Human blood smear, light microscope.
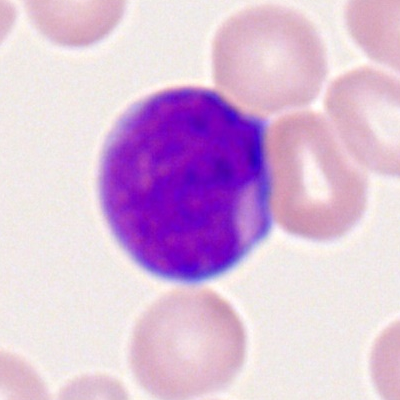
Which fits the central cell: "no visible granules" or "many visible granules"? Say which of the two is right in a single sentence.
Within its cytoplasm there is no visible granule.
